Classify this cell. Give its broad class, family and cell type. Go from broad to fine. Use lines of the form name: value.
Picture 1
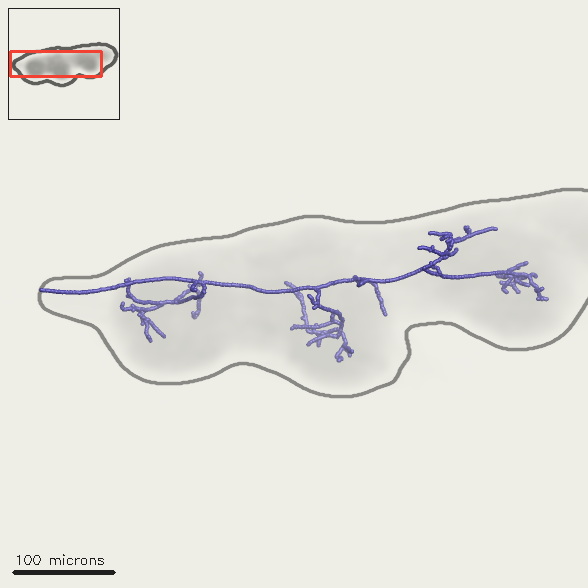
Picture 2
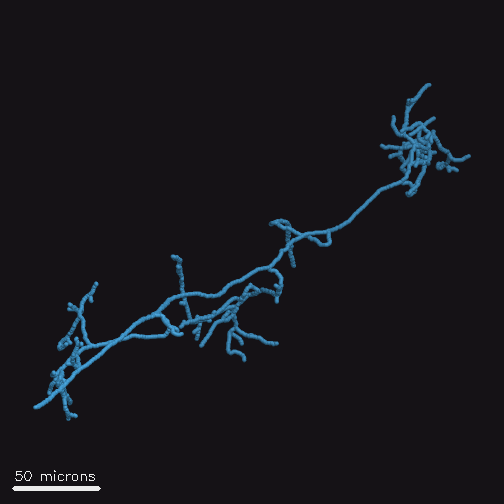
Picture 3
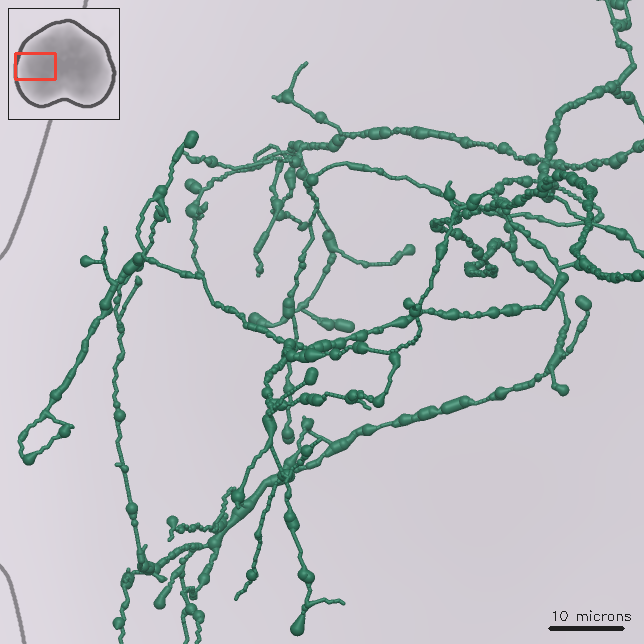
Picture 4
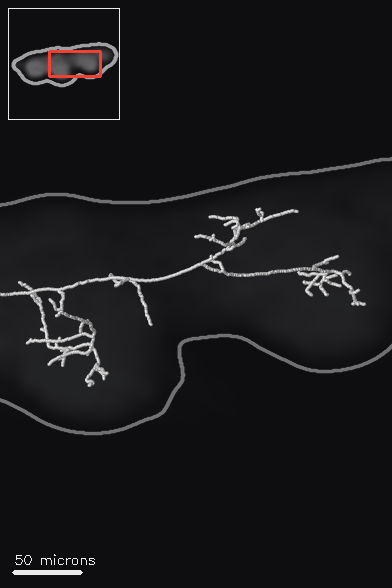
broad class: descending neuron
family: hemilineage MX12
cell type: DNg95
